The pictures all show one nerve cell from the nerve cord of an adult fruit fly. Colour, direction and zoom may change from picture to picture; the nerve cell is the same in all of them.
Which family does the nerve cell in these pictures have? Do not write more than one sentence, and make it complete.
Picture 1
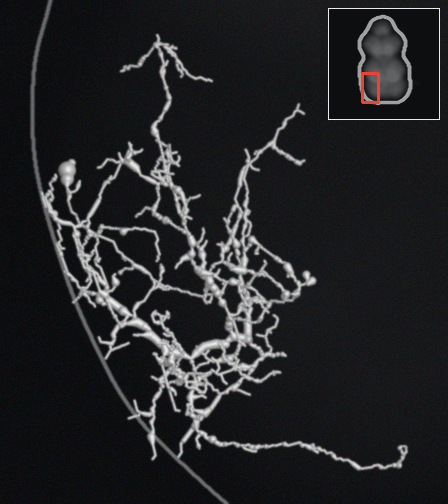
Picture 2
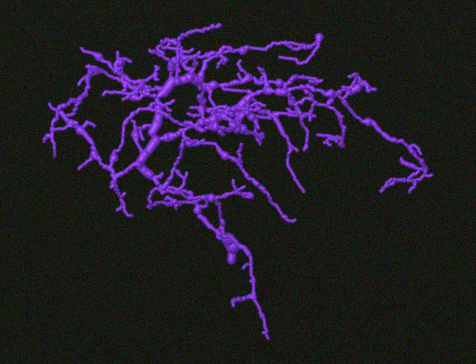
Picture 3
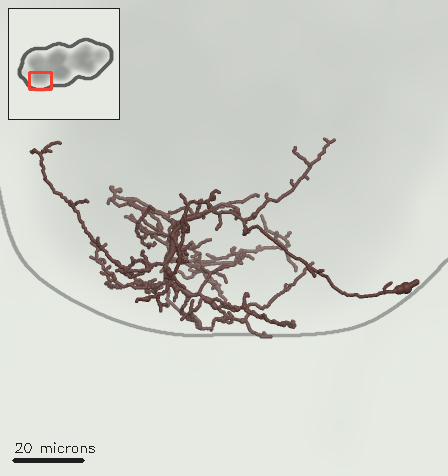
By its family, the nerve cell is hemilineage 20A.22A.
